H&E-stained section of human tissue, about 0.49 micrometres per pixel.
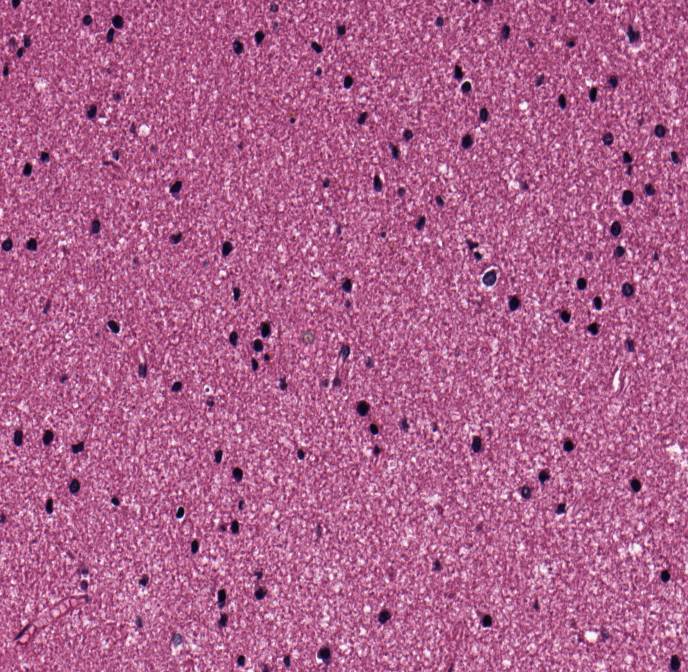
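Cerebral cortex. The whole field is a uniform, finely granular pink matrix with scattered nuclei and no organised units. Nuclei: small, round to oval, evenly dark blue-black, most with little or no visible cytoplasm around them. Vessels? Few, small, one thin-walled segment at the lower left edge.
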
